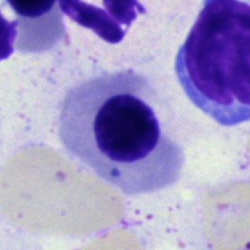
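Erythroblast; central cell. Nucleus: no nucleoli visible. Cytoplasm abundant, pale blue-grey, no granules. Single small dark blue dot in the cytoplasm directly below the nucleus.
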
